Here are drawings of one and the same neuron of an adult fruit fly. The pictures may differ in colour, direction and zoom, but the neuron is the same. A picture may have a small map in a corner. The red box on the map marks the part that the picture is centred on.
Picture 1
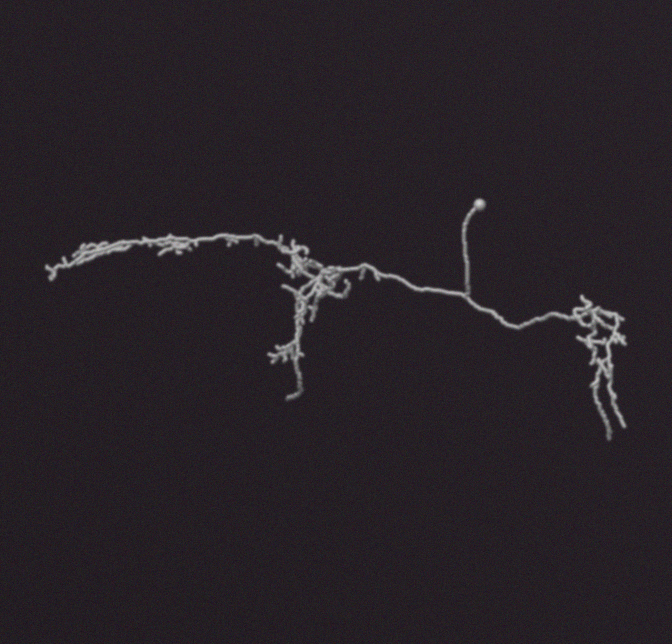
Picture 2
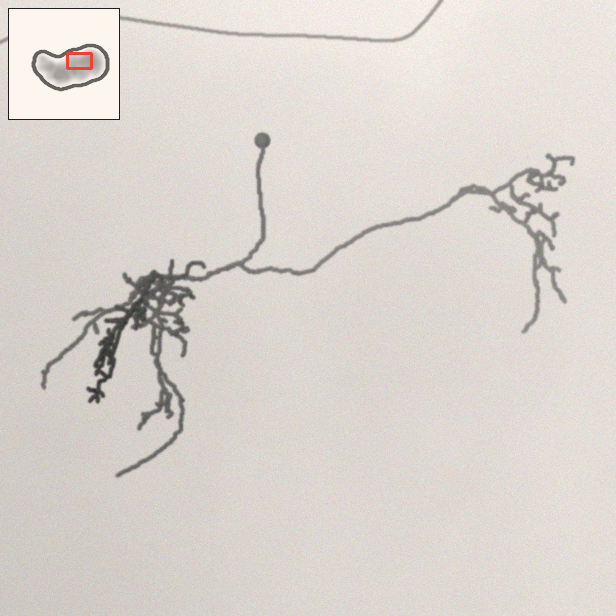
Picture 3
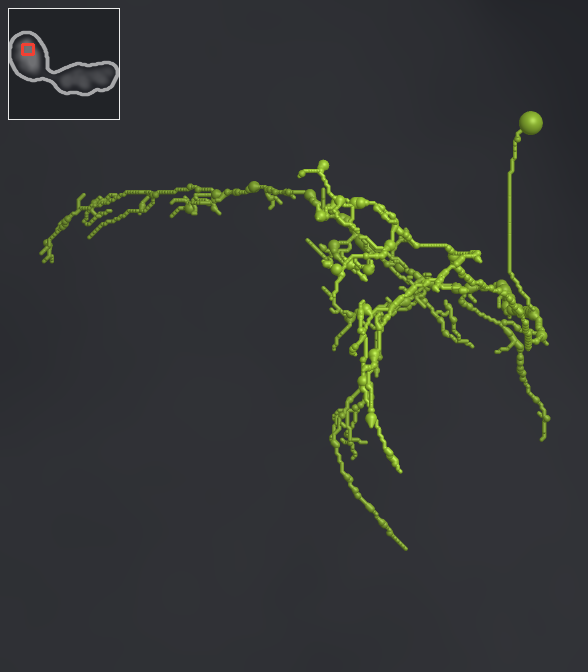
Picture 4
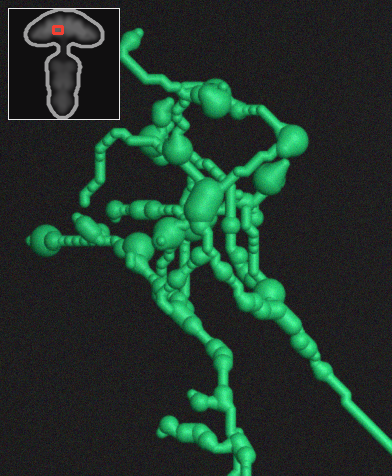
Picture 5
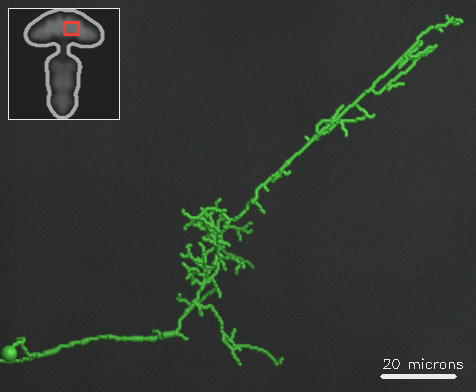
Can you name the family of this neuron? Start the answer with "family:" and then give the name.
family: hemilineage DM1_dorsal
